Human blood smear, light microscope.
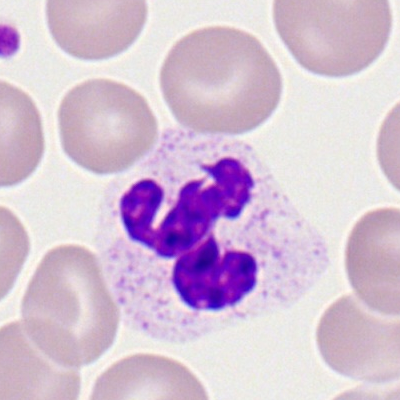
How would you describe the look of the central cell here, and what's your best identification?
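Nucleus: several separate lobes joined by narrow strands. Cytoplasm: many fine, small pink-violet granules, evenly scattered; no vacuoles. Outline roughly round, edge slightly angular and uneven. Cell: segmented neutrophil.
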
